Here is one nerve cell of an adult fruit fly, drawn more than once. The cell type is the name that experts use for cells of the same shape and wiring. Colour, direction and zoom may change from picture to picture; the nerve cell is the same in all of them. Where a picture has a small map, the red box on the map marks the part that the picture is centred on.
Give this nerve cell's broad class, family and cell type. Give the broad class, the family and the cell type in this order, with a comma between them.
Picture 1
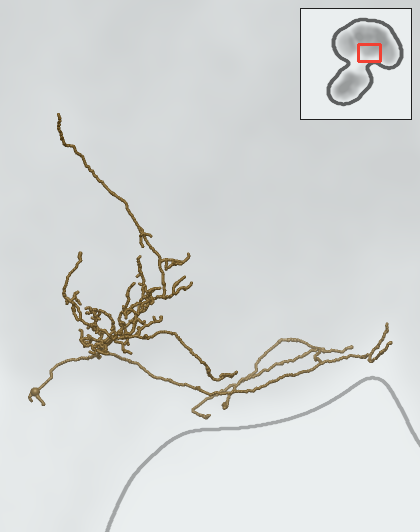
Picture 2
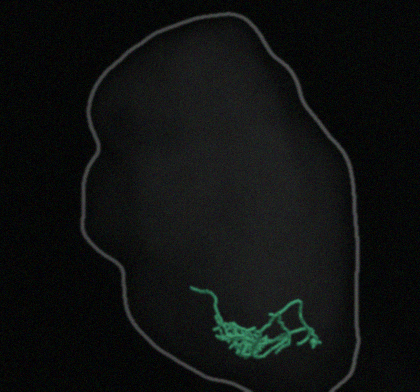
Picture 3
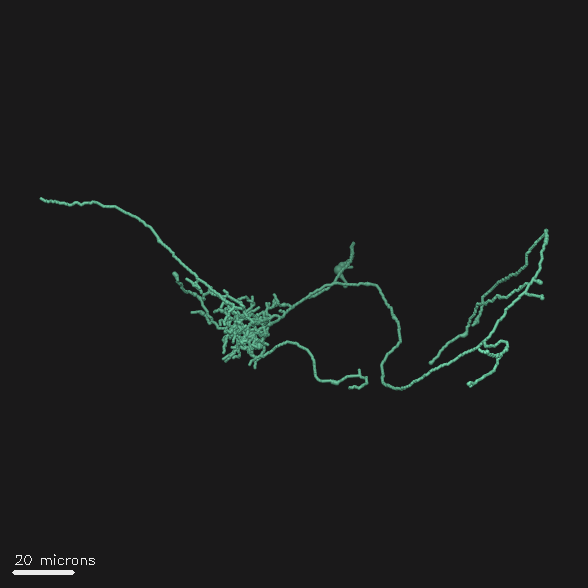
central-brain intrinsic neuron, hemilineage LB23, GNG450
